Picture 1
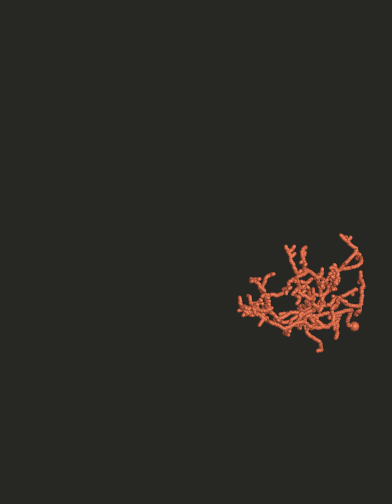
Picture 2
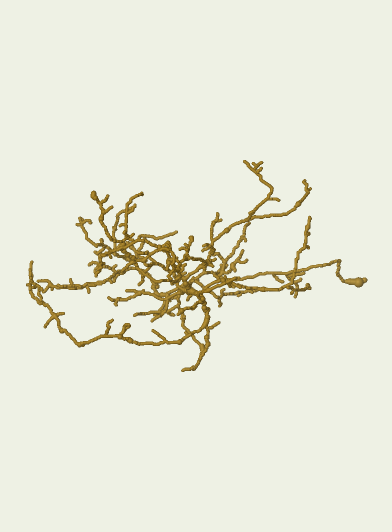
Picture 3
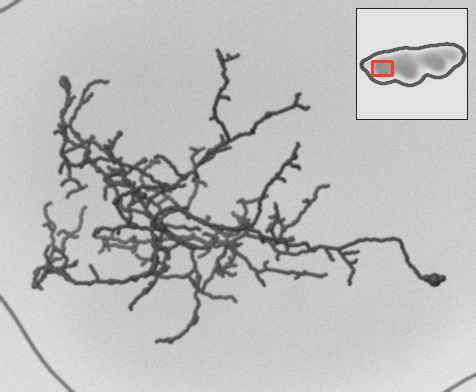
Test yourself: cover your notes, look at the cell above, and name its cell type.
IN20A.22A038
